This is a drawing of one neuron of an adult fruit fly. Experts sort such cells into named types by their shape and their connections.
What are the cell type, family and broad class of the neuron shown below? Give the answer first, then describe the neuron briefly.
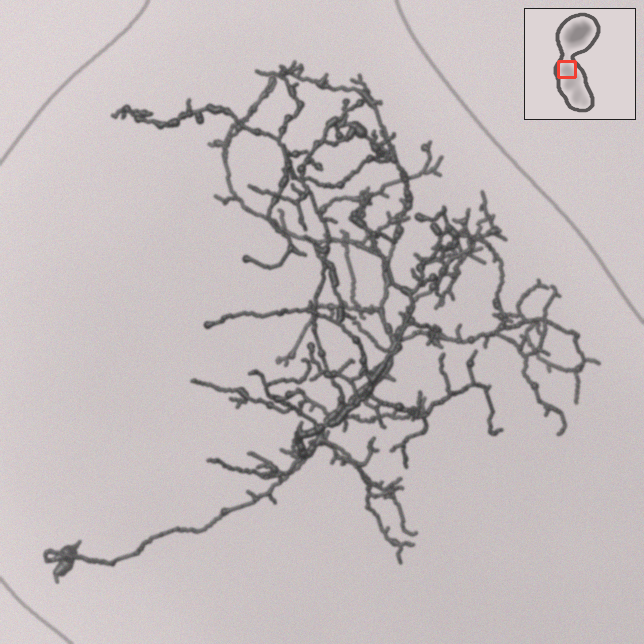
Its cell type is IN04B015. The family is hemilineage 04B. It is a nerve-cord intrinsic neuron. The picture shows more than a hundred branch ends. In this view it is about as wide as it is tall.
